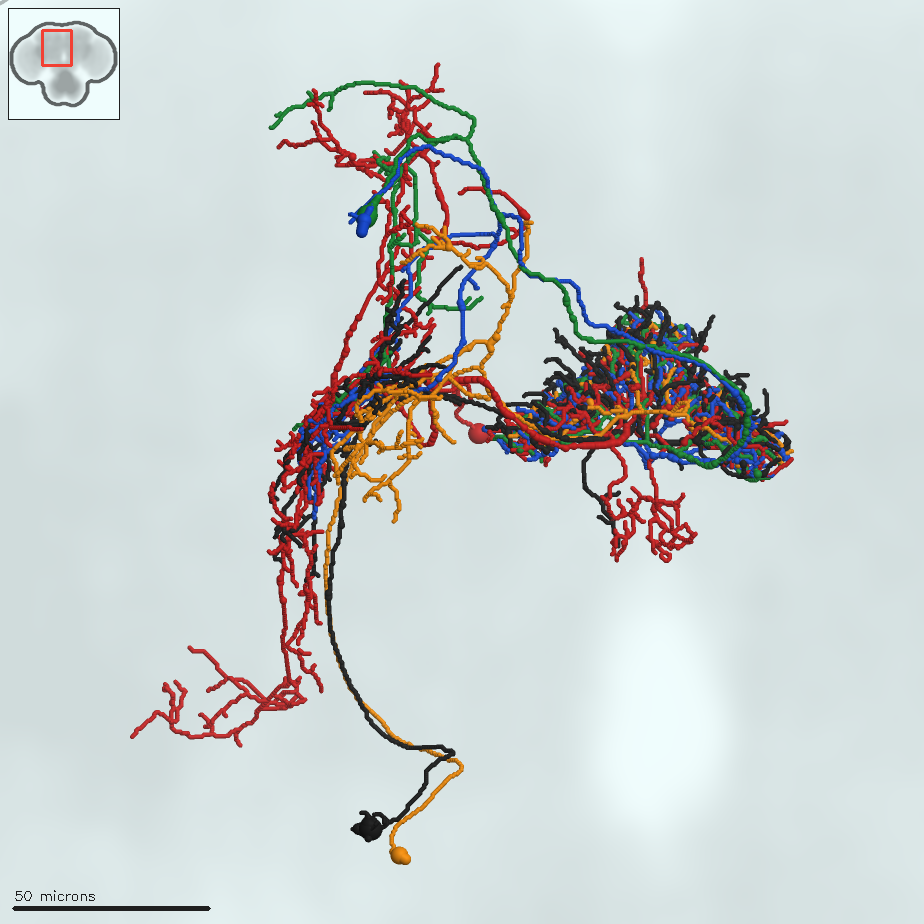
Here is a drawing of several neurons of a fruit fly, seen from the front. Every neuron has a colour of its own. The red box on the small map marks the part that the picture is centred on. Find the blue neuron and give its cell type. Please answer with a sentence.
The cell type is FB2B_b.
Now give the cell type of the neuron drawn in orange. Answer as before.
The cell type is FB2K.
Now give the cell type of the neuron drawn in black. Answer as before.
The cell type is FB2D.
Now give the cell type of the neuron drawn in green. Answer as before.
The cell type is FB2B_a.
